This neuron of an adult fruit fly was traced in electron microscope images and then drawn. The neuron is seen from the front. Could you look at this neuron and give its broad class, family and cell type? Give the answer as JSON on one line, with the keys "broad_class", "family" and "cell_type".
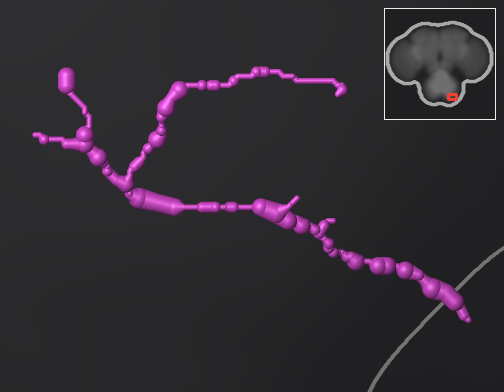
{"broad_class": "sensory neuron entering the nerve cord", "family": "class mechanosensory tactile", "cell_type": "SNta44"}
